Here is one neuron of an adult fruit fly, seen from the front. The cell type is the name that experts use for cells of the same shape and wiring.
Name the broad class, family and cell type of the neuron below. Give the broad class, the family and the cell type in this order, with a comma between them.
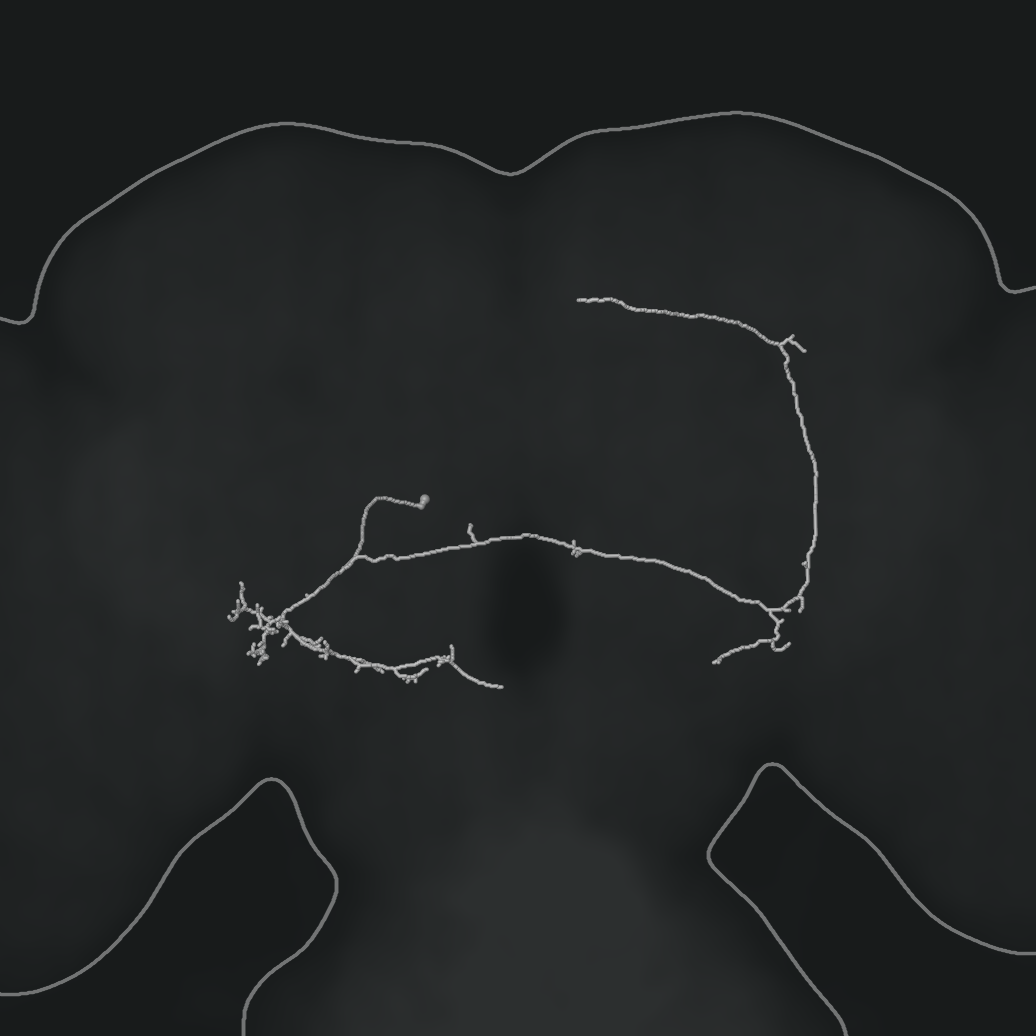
central-brain intrinsic neuron, hemilineage DM4_ventral, WED143_b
